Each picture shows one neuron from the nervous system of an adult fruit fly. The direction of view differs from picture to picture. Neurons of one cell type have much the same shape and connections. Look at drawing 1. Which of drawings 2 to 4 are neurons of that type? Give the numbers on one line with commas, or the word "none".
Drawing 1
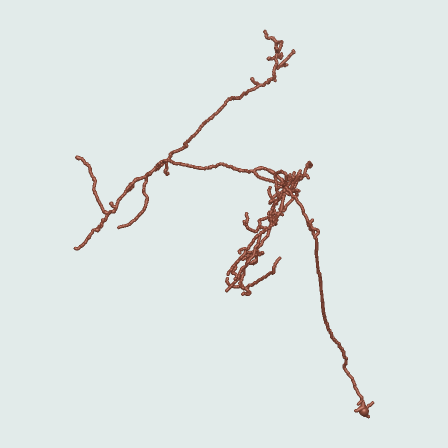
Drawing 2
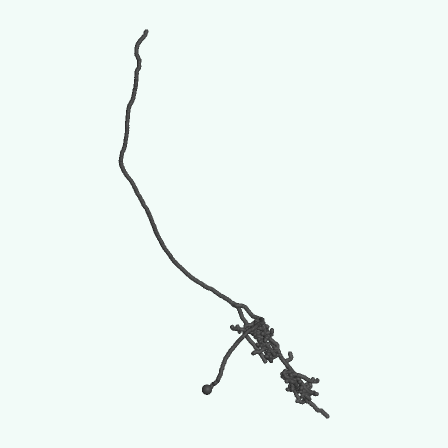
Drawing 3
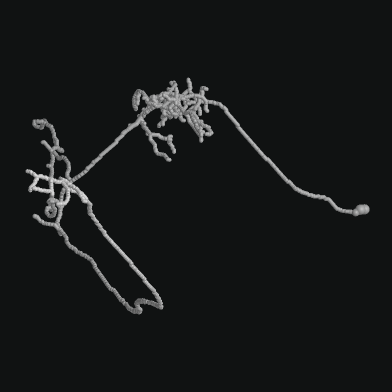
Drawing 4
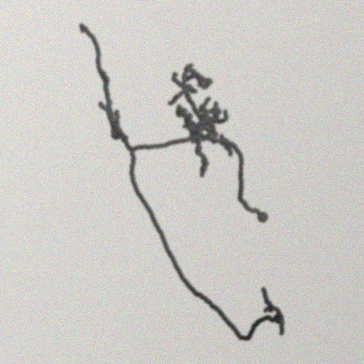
none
